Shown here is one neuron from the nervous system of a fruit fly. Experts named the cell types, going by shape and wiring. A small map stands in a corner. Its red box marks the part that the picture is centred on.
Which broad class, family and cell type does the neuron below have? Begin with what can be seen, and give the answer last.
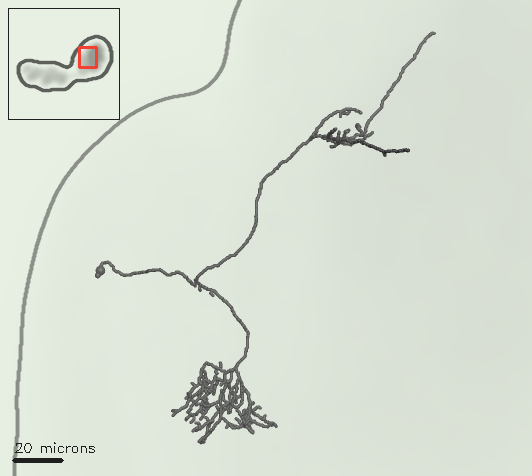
The cell body can be seen on the left of the picture. By the scale bar it is about 170 microns tall in this view. This is a visual projection neuron. Its family is hemilineage VLPp&l1_lateral. Its cell type is LC40.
